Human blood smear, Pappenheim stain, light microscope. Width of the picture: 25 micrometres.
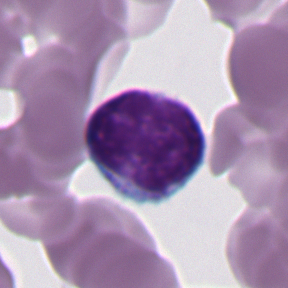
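A typical lymphocyte, the cell in the middle of this blood smear, with a smooth, roughly round outline. Its nucleus, about 10 by 9 micrometres, is round to slightly oval, with no indentation or lobes. You can see the chromatin is dark purple and coarsely clumped, with paler streaks between the clumps. The cytoplasm is just a narrow pale blue crescent, mostly at the lower left edge.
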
